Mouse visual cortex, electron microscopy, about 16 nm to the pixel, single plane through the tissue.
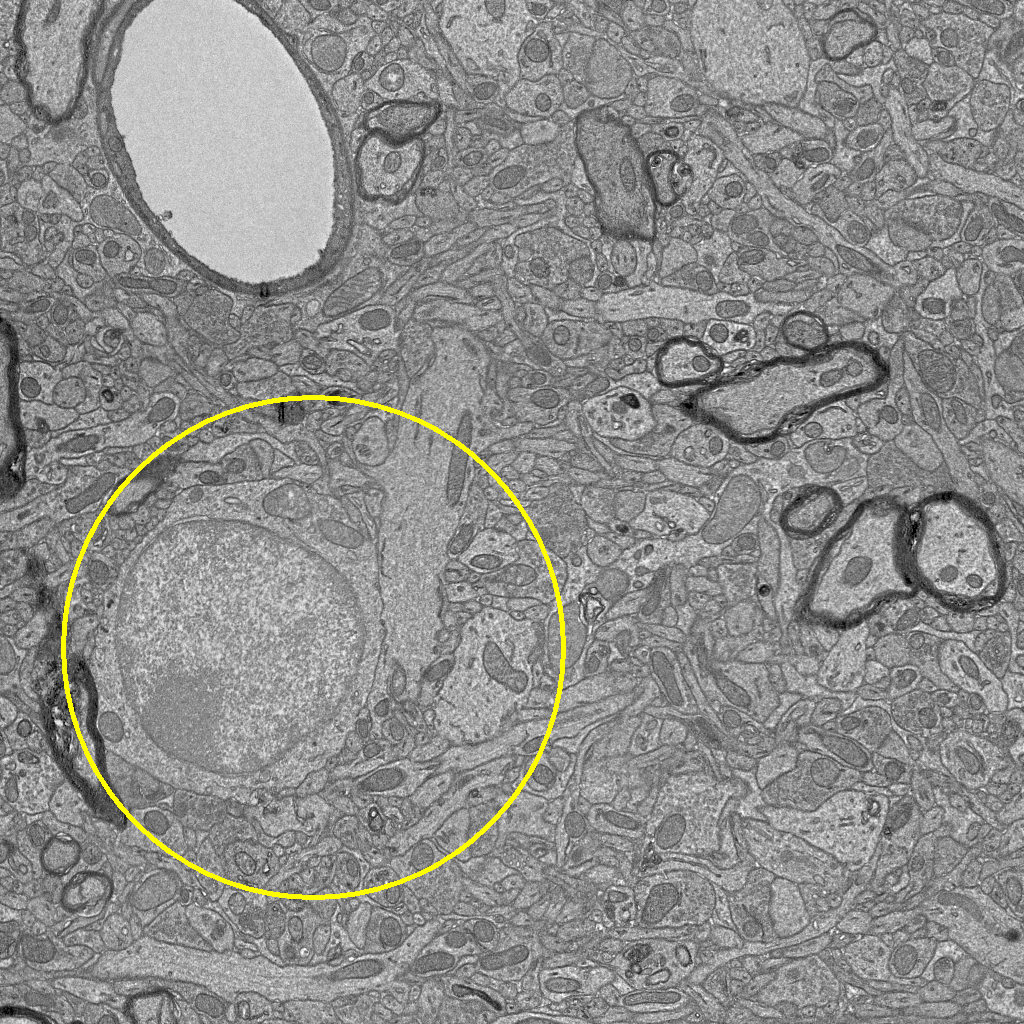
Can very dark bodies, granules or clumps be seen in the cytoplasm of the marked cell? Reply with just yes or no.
No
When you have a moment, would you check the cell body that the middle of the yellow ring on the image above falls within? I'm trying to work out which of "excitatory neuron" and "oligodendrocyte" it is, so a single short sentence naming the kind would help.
This cell body belongs to an oligodendrocyte.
